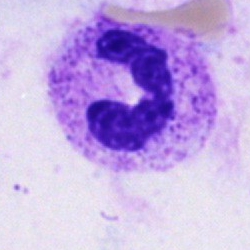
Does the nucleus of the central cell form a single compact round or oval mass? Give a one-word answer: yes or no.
No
